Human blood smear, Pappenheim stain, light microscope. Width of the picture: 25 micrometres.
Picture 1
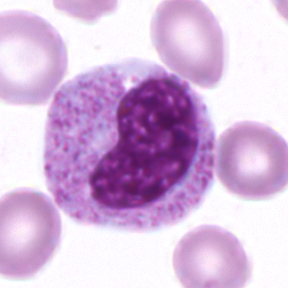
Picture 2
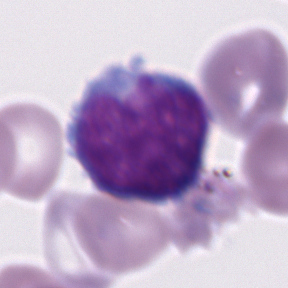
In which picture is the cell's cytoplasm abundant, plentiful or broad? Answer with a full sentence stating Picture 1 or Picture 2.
It is the cell in picture 1 that has plenty of cytoplasm.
